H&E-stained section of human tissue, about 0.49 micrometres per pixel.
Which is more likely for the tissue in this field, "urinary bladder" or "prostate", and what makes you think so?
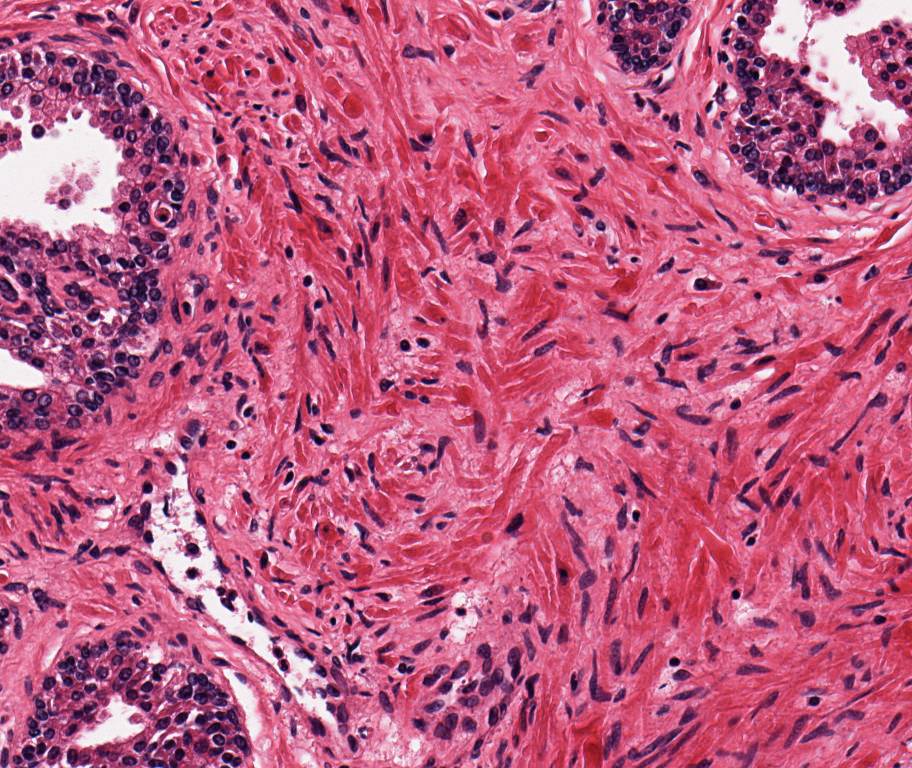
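Prostate. Glands occupy the upper left, upper right and lower left corners, with stroma filling the centre.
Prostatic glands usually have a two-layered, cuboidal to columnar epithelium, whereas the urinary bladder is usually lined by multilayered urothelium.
The stroma is bundles of eosinophilic spindle-shaped smooth muscle cells interlacing in many directions; no fat cells are present.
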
